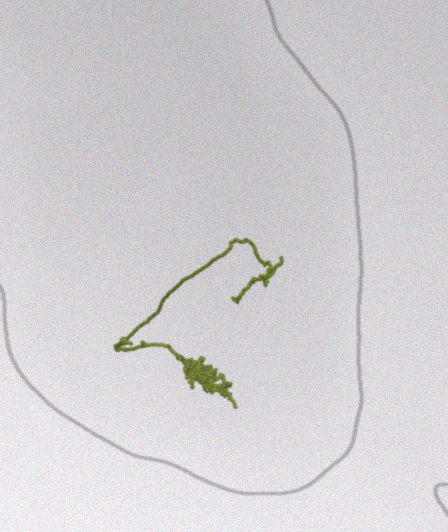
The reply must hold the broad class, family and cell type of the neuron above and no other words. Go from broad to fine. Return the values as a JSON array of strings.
["optic-lobe intrinsic neuron", "MeLo", "MeLo7"]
